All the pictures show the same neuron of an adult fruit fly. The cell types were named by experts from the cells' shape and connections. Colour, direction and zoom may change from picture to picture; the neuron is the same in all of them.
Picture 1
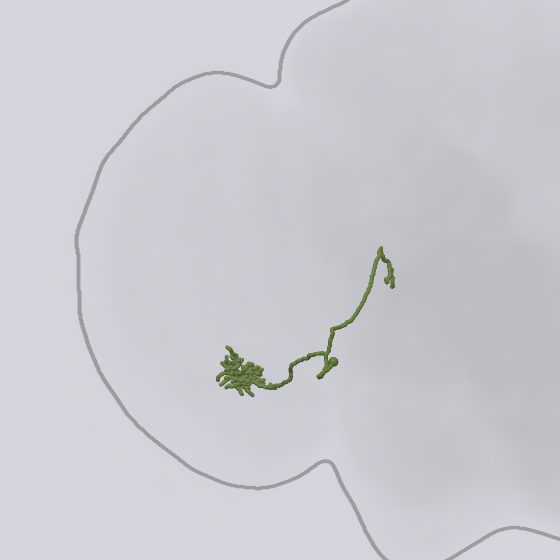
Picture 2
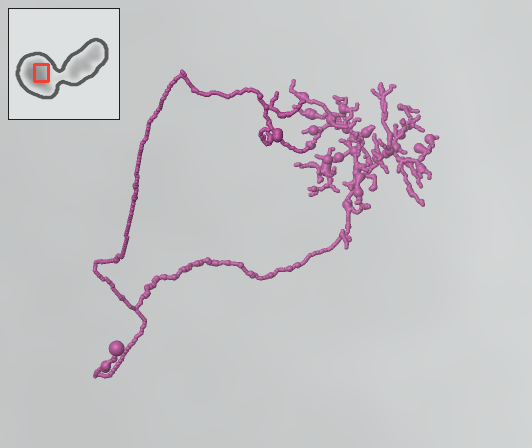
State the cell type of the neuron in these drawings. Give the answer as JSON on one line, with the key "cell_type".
{"cell_type": "MeLo7"}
